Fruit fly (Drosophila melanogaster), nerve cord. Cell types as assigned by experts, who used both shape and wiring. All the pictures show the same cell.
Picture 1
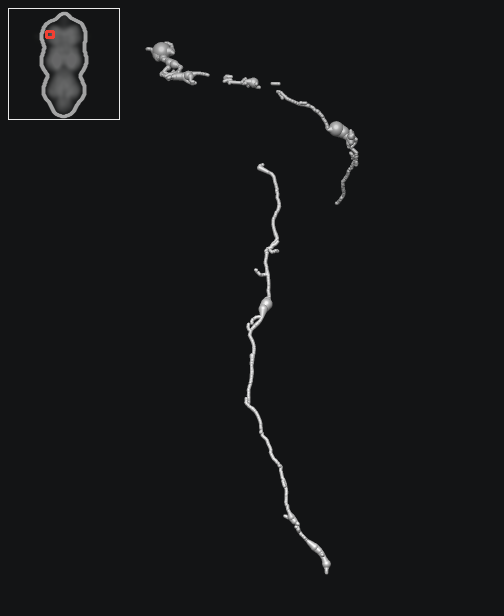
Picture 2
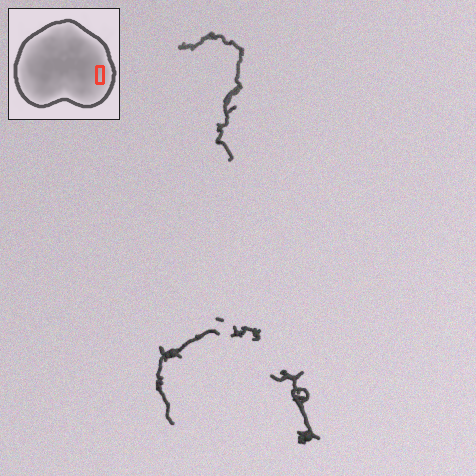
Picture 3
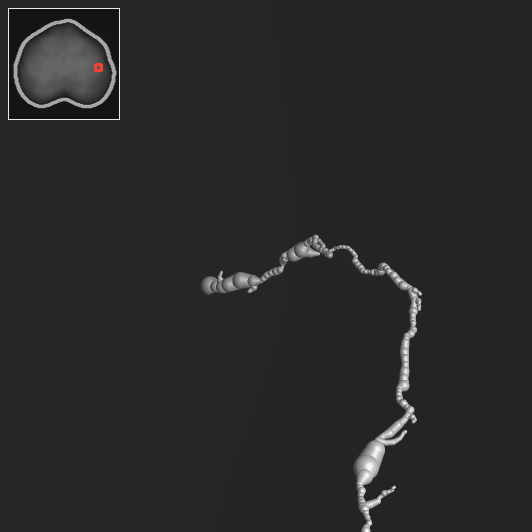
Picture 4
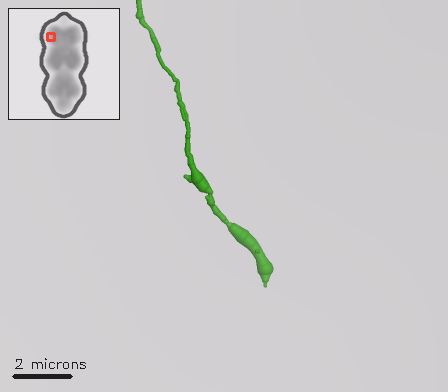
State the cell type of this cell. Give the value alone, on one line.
Ta depressor MN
